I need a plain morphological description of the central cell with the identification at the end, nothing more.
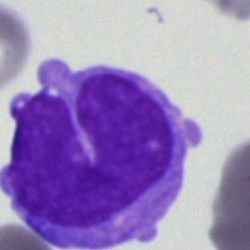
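Nucleus: folded, a narrow cleft cutting in from the top. Chromatin: finely textured, deep purple, without coarse clumps. Cytoplasm: a thin pale blue-violet rim around the nucleus, widest along the bottom. Surface: several small rounded blebs, clearest at upper left and right. Name: monocyte.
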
